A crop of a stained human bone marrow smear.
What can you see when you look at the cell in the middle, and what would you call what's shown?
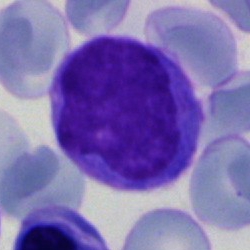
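Chromatin's finely stippled and spread evenly. The cytoplasm takes a deep blue-purple stain, with no granules visible. No vacuoles in the cell either. That one's a blast.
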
